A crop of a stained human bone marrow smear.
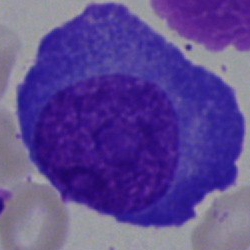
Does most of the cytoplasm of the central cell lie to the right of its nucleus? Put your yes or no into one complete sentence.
Yes, on the left side of the cell lies its nucleus.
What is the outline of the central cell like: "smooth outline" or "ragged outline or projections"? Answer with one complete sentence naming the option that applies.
The cell's outline is ragged or frayed, or has projections, blebs or tags.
